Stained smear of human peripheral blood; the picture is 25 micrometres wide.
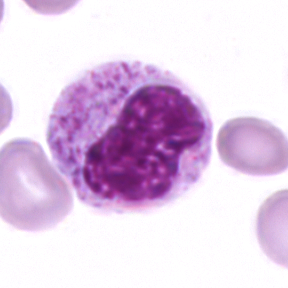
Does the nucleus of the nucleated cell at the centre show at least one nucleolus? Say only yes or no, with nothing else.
No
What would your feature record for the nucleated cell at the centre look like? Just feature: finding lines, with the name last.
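Shape: round, with a smooth outline
Nucleus: two broad lobes joined by a wide waist
Position: nucleus off-centre, toward the right side
Cytoplasm: filled with many small reddish-purple granules
Name: metamyelocyte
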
